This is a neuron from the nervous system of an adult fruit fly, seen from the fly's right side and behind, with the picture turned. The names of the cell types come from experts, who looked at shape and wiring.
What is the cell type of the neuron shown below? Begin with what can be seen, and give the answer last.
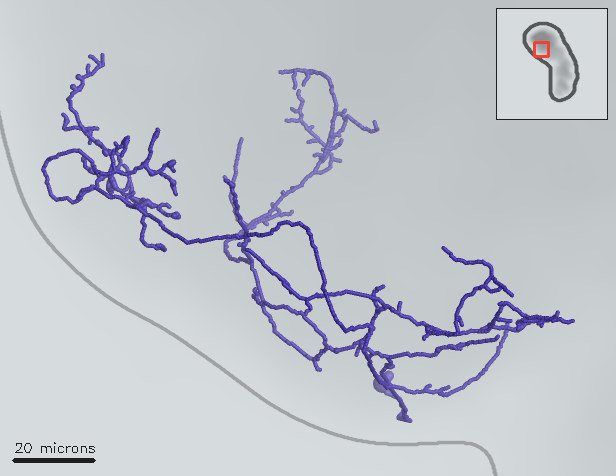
From left to right in the picture it spans about 130 microns. Dozens of branch ends can be seen. This is a central-brain intrinsic neuron. It is of cell type CB1901.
